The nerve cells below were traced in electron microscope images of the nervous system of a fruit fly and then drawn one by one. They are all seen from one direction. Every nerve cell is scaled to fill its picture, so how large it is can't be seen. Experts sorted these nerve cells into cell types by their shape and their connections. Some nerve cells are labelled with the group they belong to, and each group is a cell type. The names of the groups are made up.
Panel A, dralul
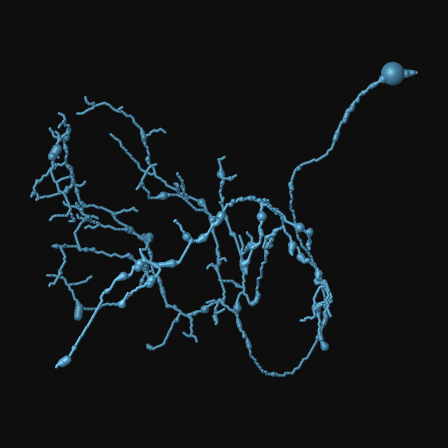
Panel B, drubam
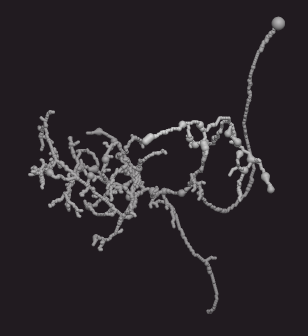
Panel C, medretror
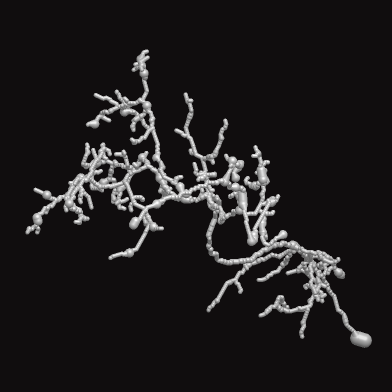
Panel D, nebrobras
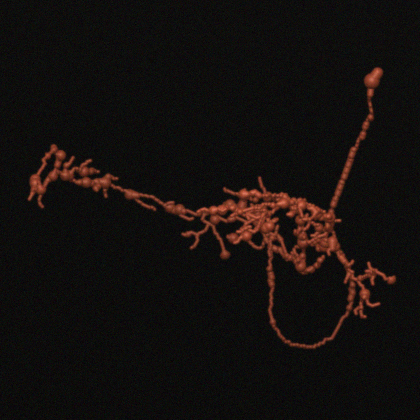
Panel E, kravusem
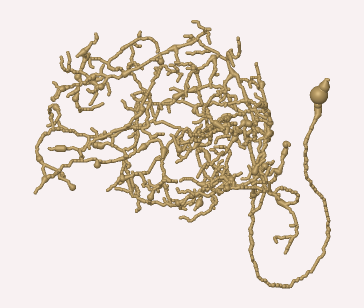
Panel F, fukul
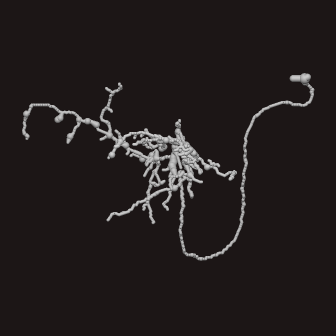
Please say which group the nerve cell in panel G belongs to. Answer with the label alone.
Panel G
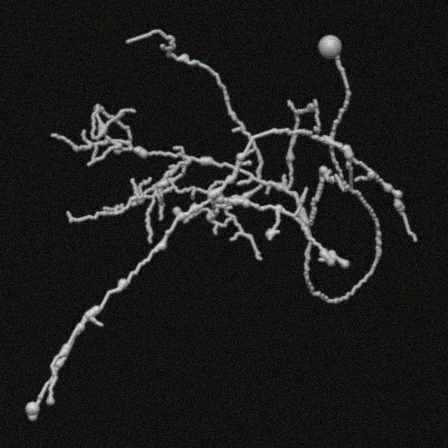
dralul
